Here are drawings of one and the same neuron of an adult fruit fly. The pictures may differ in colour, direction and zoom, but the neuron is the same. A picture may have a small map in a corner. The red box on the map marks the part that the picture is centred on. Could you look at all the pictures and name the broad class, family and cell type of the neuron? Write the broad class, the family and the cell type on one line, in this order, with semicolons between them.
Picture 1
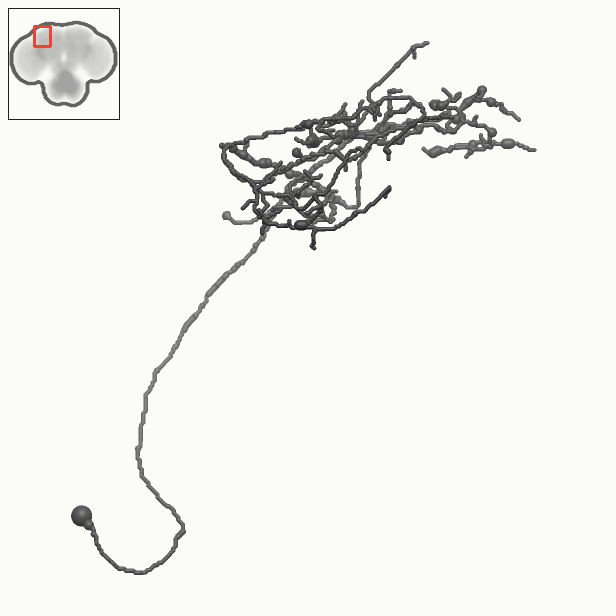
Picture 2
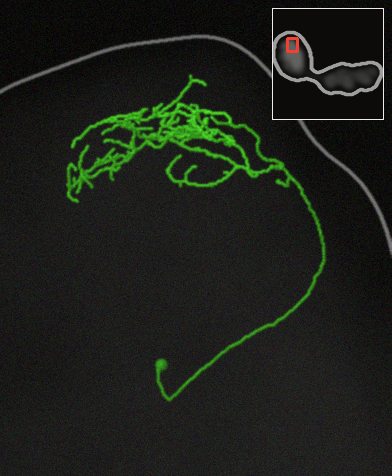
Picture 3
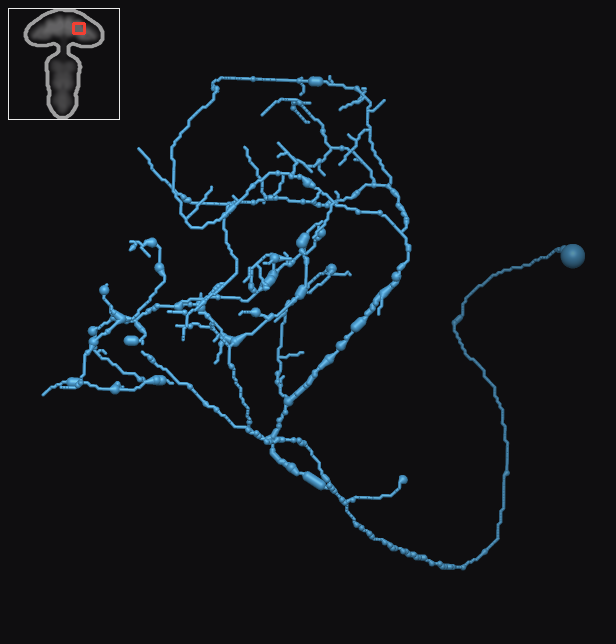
central-brain intrinsic neuron; hemilineage LHa3; CB4086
